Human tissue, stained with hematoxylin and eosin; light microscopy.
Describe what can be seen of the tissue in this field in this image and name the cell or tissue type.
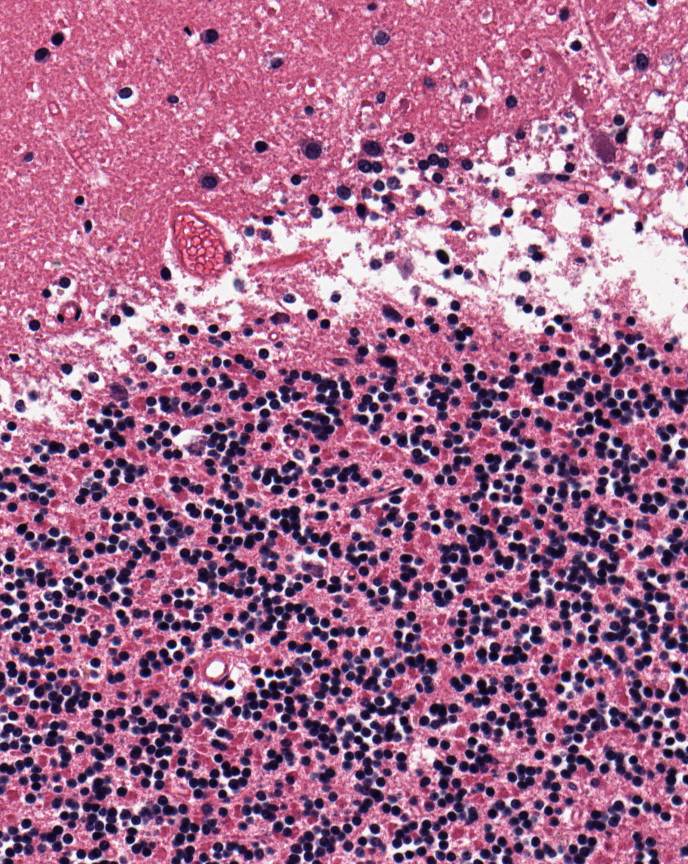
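You'll see the field splits in two: a pale pink upper layer with few nuclei, and a lower one crowded with granule cells, their nuclei small, round, dark and uniform with scant visible cytoplasm. Little pink fibrillar islands sit scattered between those nuclei. Upstairs it's finely granular pink neuropil with only sparse small nuclei. That's cerebellum.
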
